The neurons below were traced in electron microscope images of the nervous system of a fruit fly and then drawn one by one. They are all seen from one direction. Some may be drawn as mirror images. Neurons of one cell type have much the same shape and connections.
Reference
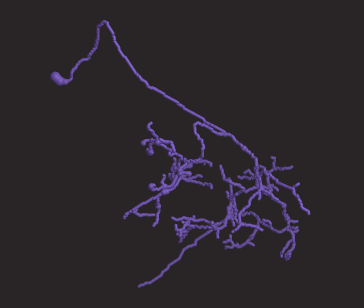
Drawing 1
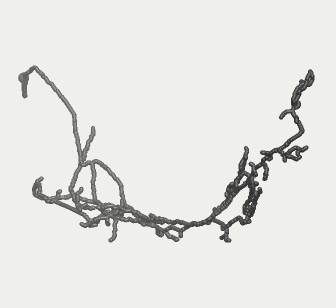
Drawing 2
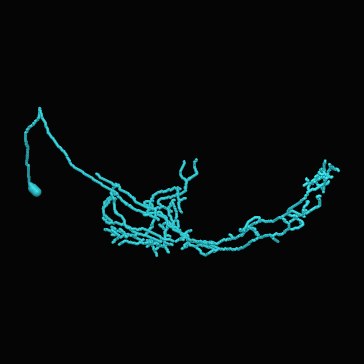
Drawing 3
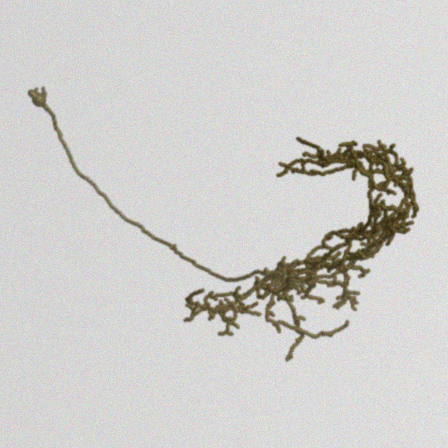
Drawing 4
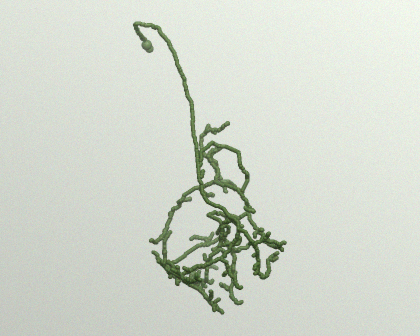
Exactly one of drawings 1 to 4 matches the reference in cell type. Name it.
4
